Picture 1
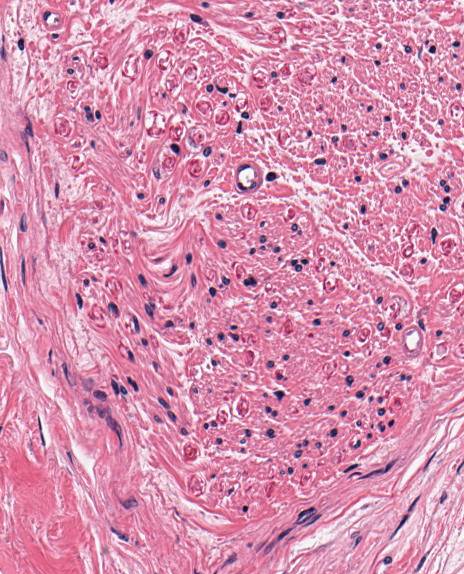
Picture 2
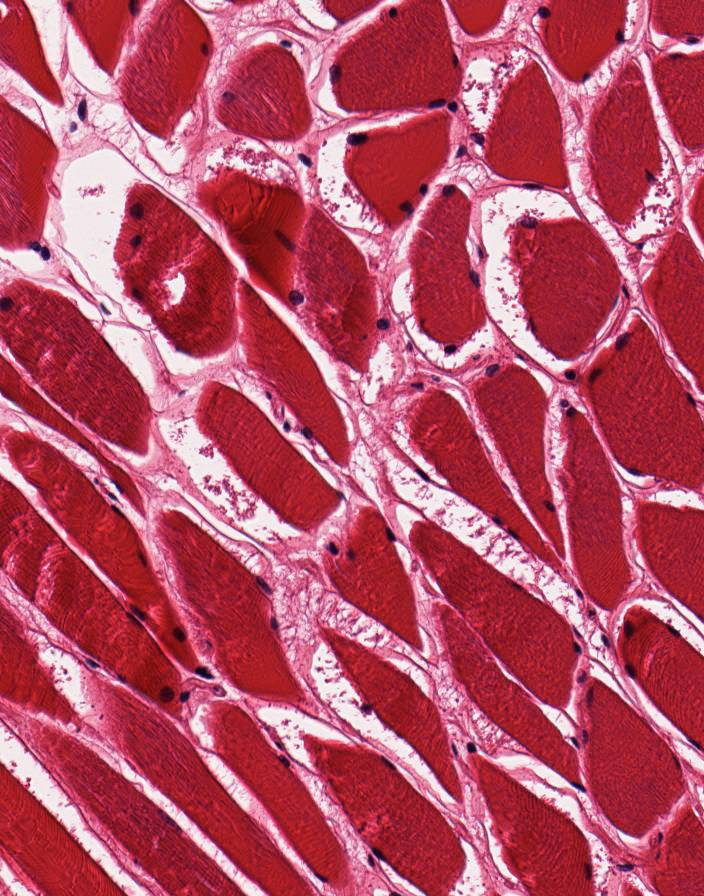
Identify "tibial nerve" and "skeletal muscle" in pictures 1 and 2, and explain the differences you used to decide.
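The tibial nerve is in picture 1 and skeletal muscle in picture 2. Picture 1 is mostly one large nerve fascicle, and in its central and right parts most fibres are cut across as round profiles with a pink central core and a pale surrounding rim. Picture 2 shows elongated fibre profiles running diagonally from upper left to lower right, with cytoplasm stained deep red by eosin. In the nerve, small dark round-to-oval nuclei lie singly between the fibres; in the muscle, dark, flattened nuclei sit at the fibre edges rather than in their centres. A thin layer of flattened cells with elongated nuclei bounds the fascicle along its lower and left margins, while thin pale pink strands of connective tissue with small spindle-shaped nuclei separate the muscle fibres.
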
